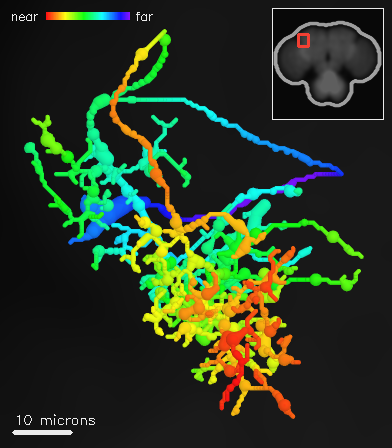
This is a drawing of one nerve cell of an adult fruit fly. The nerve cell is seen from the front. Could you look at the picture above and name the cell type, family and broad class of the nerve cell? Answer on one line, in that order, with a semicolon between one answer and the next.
LHPV4a1; hemilineage LHp1; central-brain intrinsic neuron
